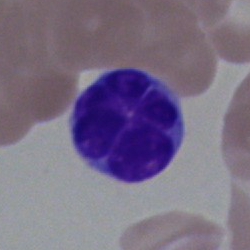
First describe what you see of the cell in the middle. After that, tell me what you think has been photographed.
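A roughly round cell with a smooth edge. Almost the whole cell is taken up by the nucleus. Cytoplasm is reduced to a scant pale blue rim, clearest at the lower left, and contains no visible granules. The cell is a lymphocyte.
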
